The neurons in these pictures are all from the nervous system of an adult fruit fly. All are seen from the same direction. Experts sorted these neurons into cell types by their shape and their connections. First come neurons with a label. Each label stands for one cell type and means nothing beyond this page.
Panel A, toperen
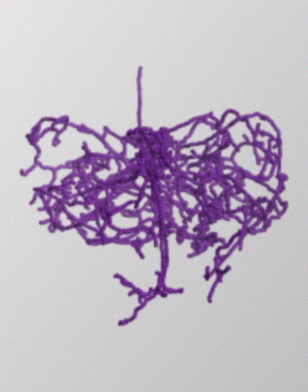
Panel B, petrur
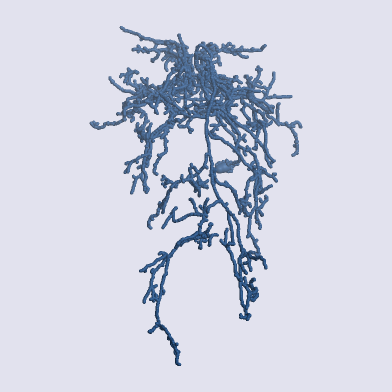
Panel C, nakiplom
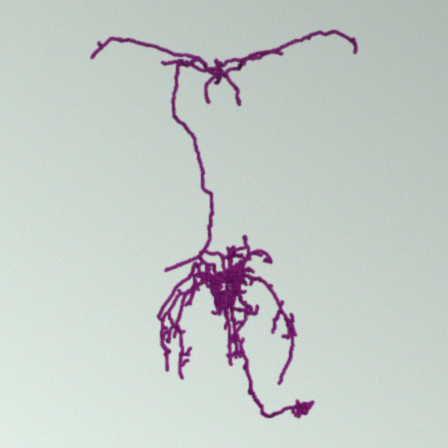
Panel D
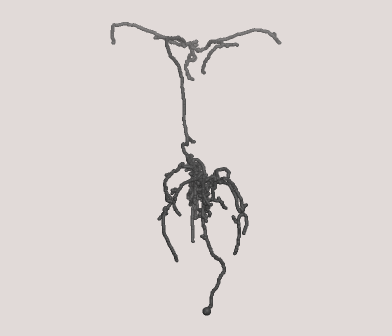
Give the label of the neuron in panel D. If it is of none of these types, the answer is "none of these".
nakiplom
